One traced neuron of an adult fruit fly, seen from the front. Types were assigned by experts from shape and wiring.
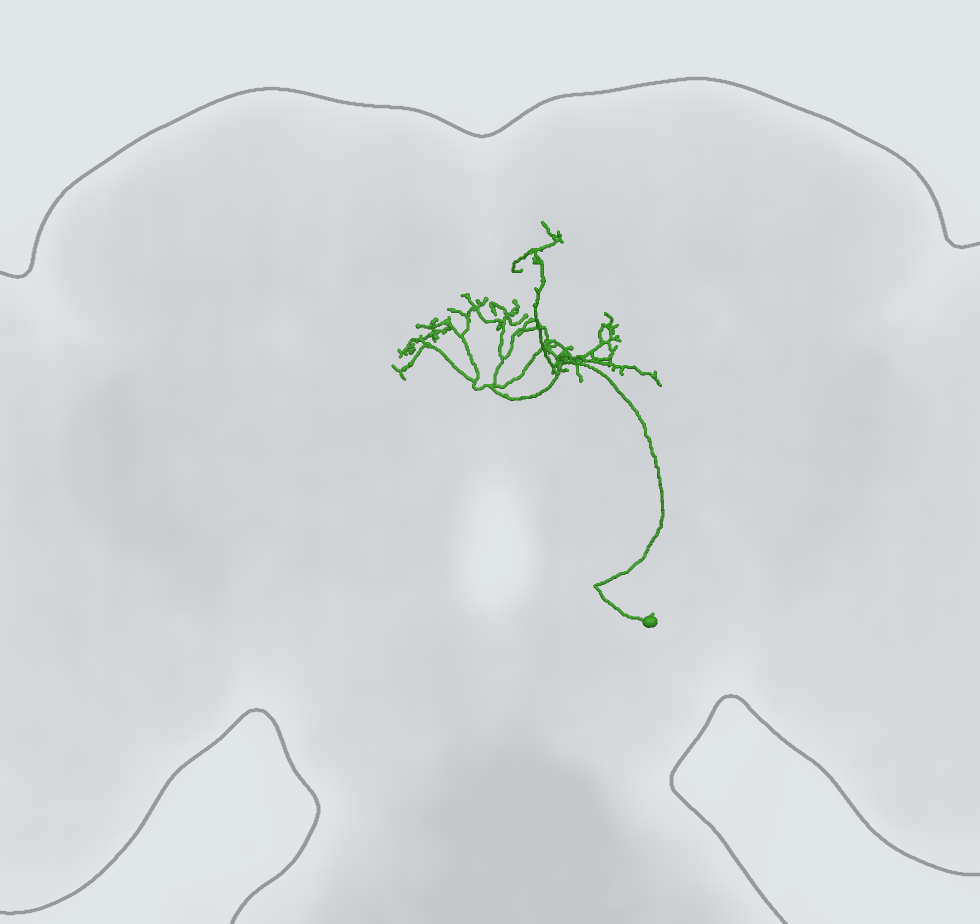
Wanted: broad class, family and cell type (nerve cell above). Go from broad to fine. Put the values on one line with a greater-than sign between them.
central-brain intrinsic neuron > hemilineage LALv1_dorsal > FB5W_a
